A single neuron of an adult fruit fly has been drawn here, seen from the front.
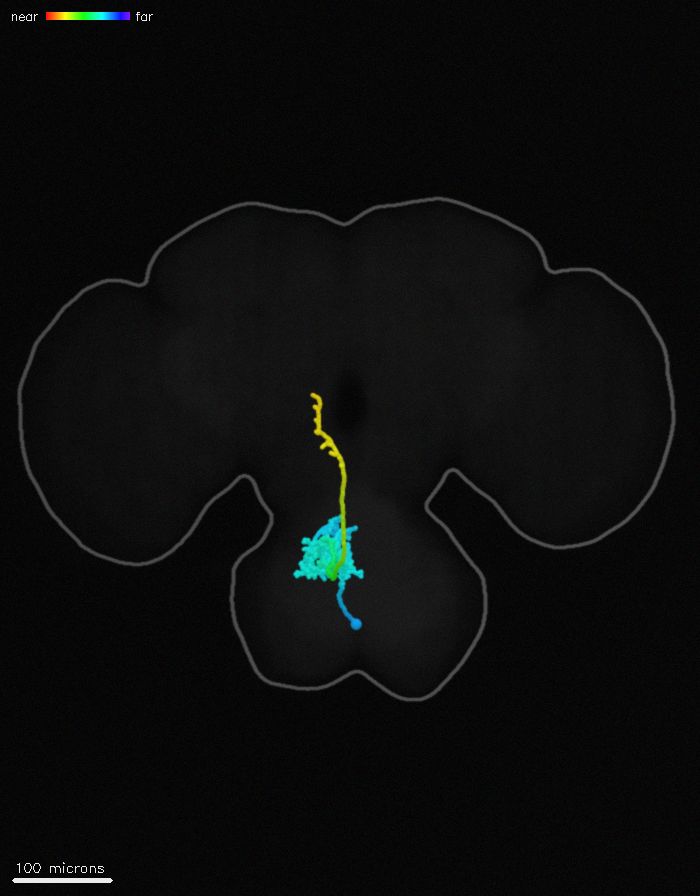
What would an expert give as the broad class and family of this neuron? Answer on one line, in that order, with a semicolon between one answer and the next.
ascending neuron; hemilineage 03B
